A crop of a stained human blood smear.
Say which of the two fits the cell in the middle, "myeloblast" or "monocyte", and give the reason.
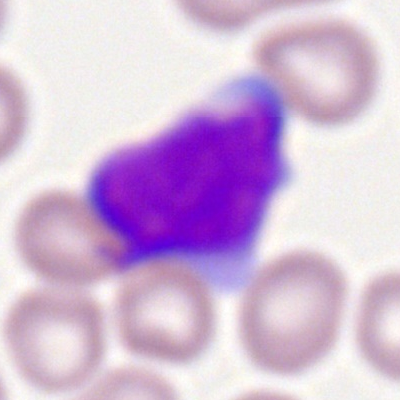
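The answer is myeloblast. Decisive is the scant pale blue cytoplasmic rim, mainly at the upper right tip and lower edge, around a nucleus filling almost the whole cell.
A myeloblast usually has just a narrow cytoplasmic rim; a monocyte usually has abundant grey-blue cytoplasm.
The nucleus follows the cell's irregular, angular outline; its deep purple chromatin is faintly mottled.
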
